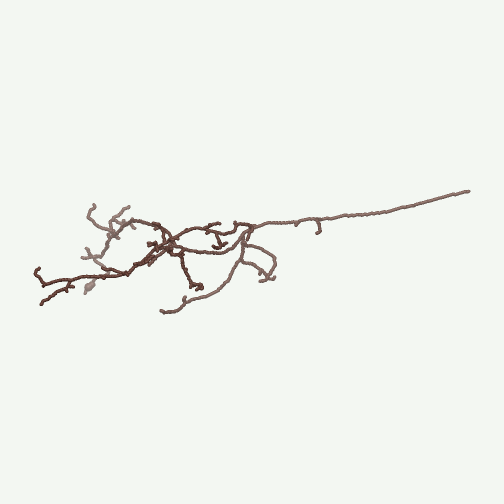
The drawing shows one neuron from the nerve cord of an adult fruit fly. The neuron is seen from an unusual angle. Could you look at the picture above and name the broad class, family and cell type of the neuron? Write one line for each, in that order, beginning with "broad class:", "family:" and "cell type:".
broad class: ascending neuron
family: hemilineage 12B
cell type: AN12B076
